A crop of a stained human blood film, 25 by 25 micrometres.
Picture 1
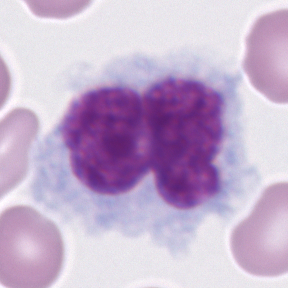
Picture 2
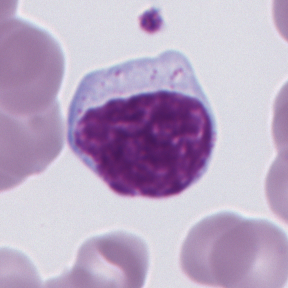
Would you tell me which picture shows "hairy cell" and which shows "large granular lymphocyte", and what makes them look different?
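Picture 1: hairy cell. Picture 2: large granular lymphocyte. Granules: none coarse in picture 1; a few small reddish-purple granules scattered through the cytoplasm in picture 2.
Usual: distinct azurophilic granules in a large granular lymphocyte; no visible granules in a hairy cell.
Cytoplasm: pale greyish blue in picture 1, forming a rim around the nucleus on all sides; pale blue in picture 2, without vacuoles. Nucleus: about 15 by 12 micrometres in picture 1; oval, about 12 by 9 micrometres, toward the bottom of the cell and filling about 70% of its area in picture 2. Picture 1 outline: irregular, with a ragged, fuzzy edge and a deep vertical cleft between a left lobe and a right lobe. Picture 2 further: cell about 13 micrometres across; chromatin dark purple and coarsely clumped; no nucleoli seen.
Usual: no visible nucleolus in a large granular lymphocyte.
Also in picture 2: one platelet just above the cell, not touching it.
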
